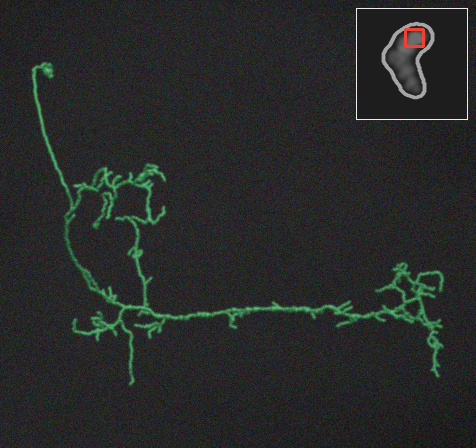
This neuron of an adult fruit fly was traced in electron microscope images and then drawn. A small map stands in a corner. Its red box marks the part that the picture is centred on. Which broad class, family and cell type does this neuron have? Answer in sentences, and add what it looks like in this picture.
It is a central-brain intrinsic neuron. The family is hemilineage LALa1_posterior. Its cell type is WEDPN7A. The cell body can be seen at the upper left of the picture. Dozens of branch ends can be seen.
